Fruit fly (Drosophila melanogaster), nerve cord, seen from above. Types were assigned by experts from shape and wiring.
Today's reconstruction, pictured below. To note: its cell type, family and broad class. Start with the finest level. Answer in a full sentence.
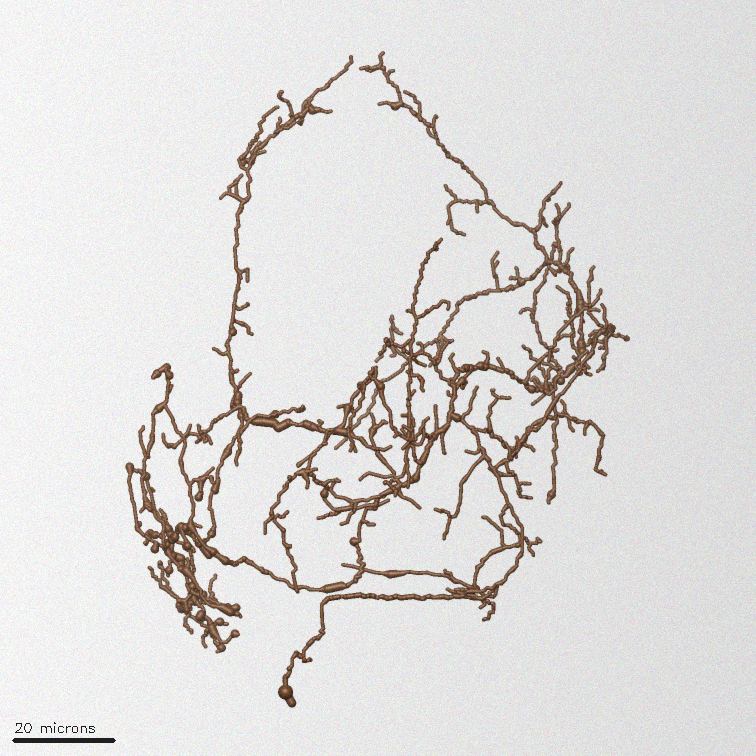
Type IN03A055 of hemilineage 03A, a nerve-cord intrinsic neuron.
